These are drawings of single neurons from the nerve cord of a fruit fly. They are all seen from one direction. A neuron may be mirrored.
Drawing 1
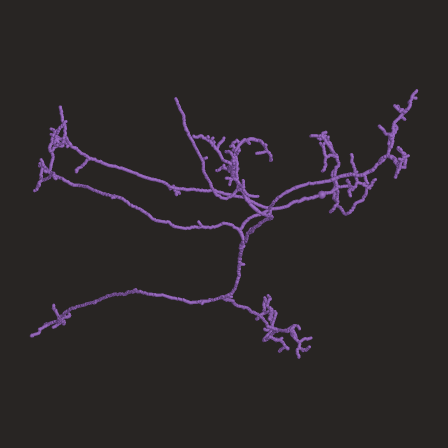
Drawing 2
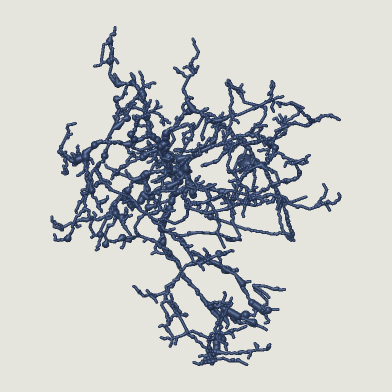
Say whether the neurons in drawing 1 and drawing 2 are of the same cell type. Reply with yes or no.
no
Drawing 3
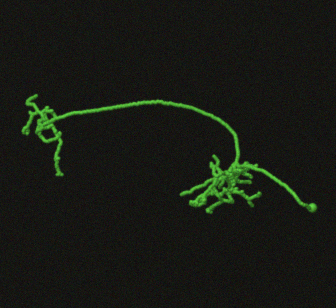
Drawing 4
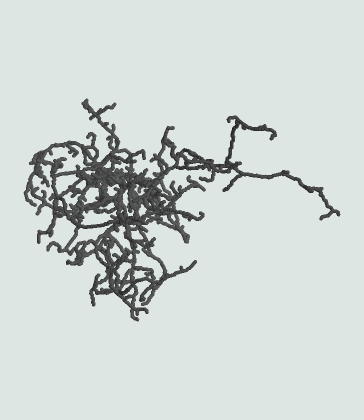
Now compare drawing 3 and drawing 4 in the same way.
no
